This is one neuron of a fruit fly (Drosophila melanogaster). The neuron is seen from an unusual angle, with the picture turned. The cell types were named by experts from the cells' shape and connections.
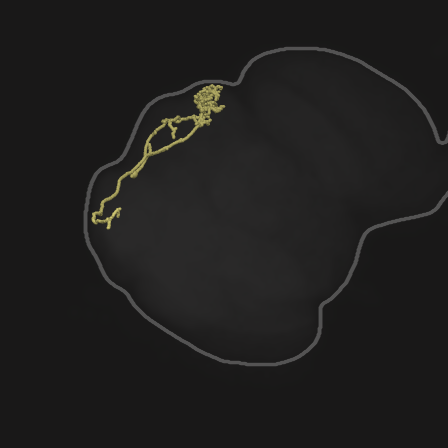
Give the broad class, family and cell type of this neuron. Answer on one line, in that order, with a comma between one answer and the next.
central-brain intrinsic neuron, hemilineage LHd1, CB1924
